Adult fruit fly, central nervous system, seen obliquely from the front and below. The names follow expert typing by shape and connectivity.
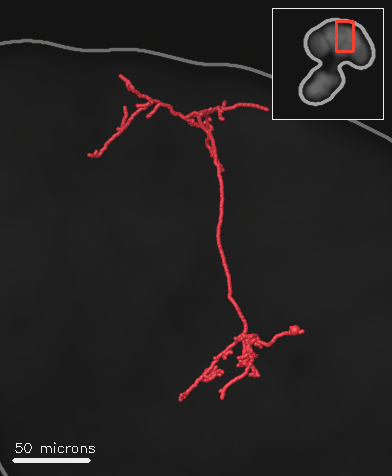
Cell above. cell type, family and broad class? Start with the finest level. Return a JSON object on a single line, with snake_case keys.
{"cell_type": "SMP732", "family": "hemilineage FLAa2", "broad_class": "central-brain intrinsic neuron"}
